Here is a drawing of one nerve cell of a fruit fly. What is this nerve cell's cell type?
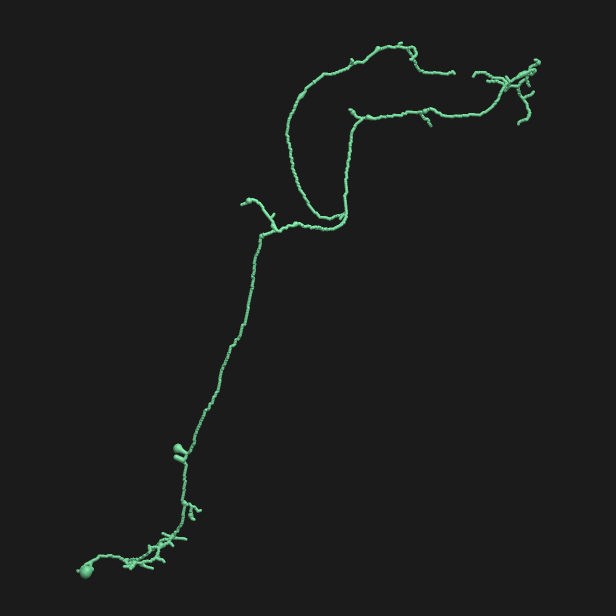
KCg-d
